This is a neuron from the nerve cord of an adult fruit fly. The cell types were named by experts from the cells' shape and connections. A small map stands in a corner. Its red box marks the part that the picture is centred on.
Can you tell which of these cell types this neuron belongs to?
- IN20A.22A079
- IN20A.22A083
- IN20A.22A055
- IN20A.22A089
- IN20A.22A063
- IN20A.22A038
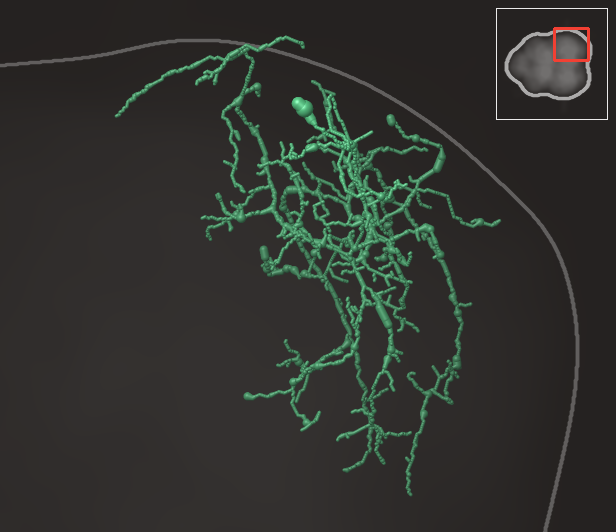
IN20A.22A038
